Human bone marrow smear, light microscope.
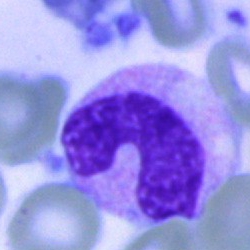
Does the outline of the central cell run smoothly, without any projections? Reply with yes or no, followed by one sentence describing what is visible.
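Yes. The cell outline is roughly round and smooth.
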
